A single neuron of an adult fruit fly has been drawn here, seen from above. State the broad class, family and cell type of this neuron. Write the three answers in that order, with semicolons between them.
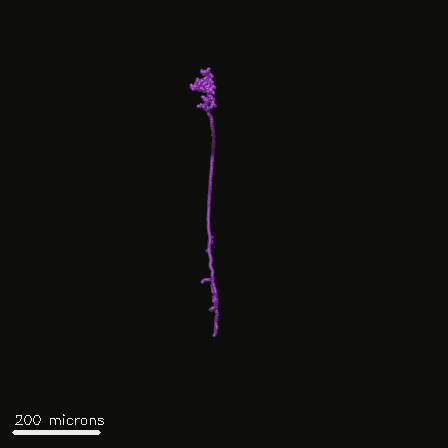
descending neuron; hemilineage LB12; DNg01_b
